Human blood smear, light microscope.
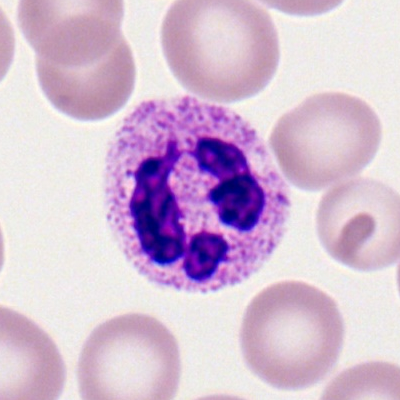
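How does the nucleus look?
Divided into several separate lobes, set around a pale central area of cytoplasm.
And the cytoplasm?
Plentiful, and pale pink-lilac.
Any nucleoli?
None visible.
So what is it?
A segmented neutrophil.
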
